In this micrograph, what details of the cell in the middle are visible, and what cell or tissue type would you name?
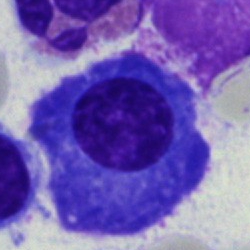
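Wide rim of deep blue cytoplasm on all sides of the nucleus. No distinct granules. Cell with lobed dark nucleus just above, top left. Plasma cell.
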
